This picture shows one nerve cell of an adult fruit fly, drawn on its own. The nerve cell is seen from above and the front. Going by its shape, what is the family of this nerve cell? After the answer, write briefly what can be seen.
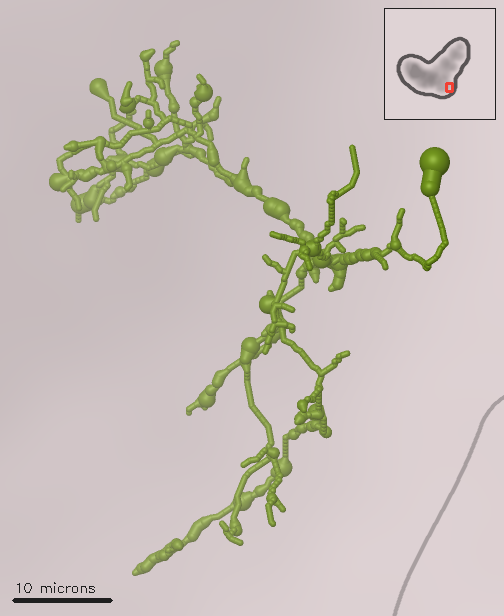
The family is Mi. Its broad class is optic-lobe intrinsic neuron. The cell body can be seen at the upper right of the picture. By the scale bar it is about 55 microns tall in this view. The picture shows dozens of branch ends.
